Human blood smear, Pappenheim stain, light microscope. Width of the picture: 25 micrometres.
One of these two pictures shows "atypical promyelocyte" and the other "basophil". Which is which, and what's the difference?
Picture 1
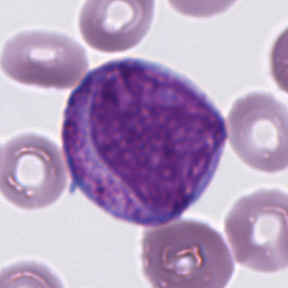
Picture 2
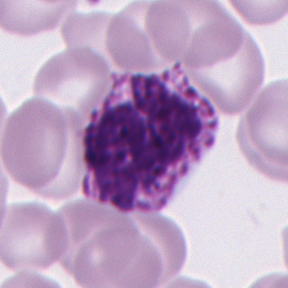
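Picture 1, I think, is the atypical promyelocyte, and picture 2 the basophil. Looking at the granules first: in picture 1 they are fine and reddish-purple, scattered in the cytoplasm, while in picture 2 they are coarse and dark purple and spread over the whole cell. Then the cytoplasm: the atypical promyelocyte has a bluish crescent along its left side, whereas the basophil shows only a scant pale pinkish-lilac strip, mostly at its upper and right edges. The outlines differ too, rounded though somewhat angular in the first, irregular and bumpy where granules sit at the margin in the second.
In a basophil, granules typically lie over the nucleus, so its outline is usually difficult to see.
Red cells lie close around the first cell without overlapping it, and crowd against the second on its left and upper sides.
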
